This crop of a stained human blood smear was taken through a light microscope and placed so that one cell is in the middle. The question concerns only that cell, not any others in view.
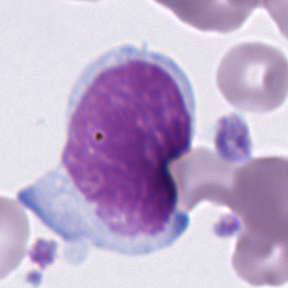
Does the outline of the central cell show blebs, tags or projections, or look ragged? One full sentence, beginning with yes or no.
Yes, the cell is bounded by a rough outline rather than a smooth one.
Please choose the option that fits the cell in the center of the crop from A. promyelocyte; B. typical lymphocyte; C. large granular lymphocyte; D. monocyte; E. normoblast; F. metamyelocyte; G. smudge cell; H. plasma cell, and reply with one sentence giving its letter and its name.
The correct option here is B; the middle cell is a typical lymphocyte.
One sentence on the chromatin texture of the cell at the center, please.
The nuclear chromatin is fine, showing no coarse aggregates.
